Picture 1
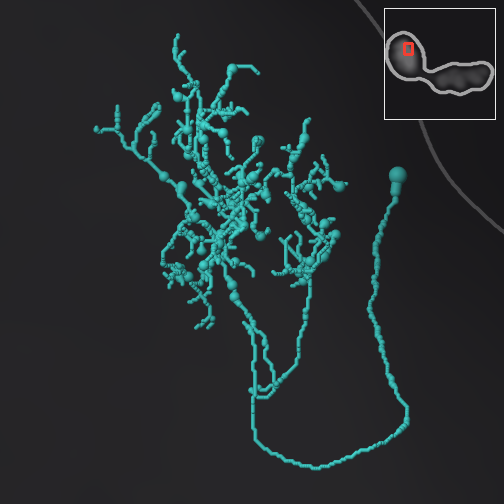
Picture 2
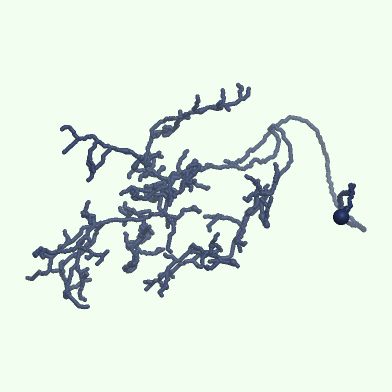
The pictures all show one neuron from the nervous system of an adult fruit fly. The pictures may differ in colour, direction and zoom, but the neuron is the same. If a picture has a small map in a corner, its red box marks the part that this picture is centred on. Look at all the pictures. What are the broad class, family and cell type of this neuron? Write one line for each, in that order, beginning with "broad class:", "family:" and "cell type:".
broad class: central-brain intrinsic neuron
family: hemilineage VPNp&v1_posterior
cell type: LHPV2a3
